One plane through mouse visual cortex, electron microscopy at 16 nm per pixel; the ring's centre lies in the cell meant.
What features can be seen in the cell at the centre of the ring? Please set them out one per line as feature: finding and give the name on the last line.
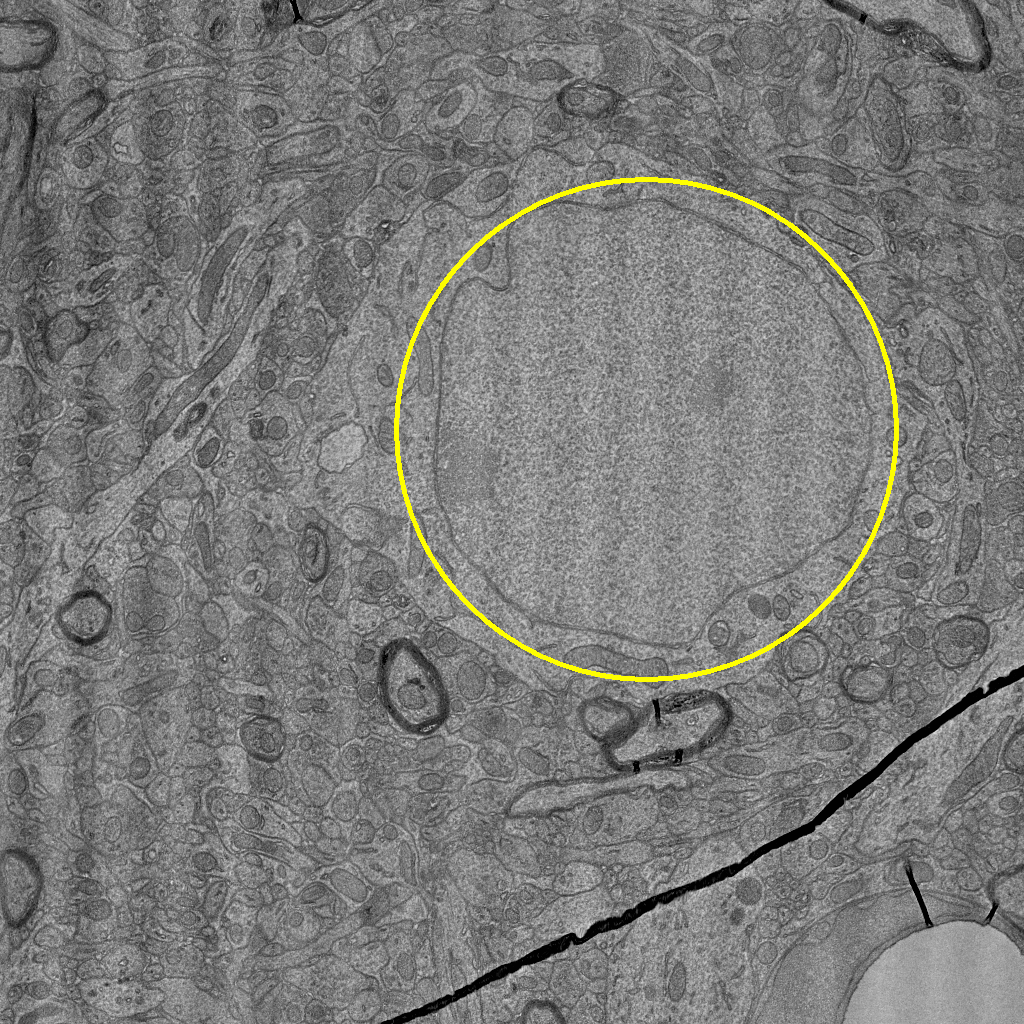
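Nucleus: round, its whole outline within the picture
Nuclear envelope: mostly smooth, one small notch at upper left
Chromatin: pale, evenly fine-grained, no dark clumps lining the envelope
Mitochondria: a few small ones in the cytoplasm below and right of the nucleus
Name: excitatory neuron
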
